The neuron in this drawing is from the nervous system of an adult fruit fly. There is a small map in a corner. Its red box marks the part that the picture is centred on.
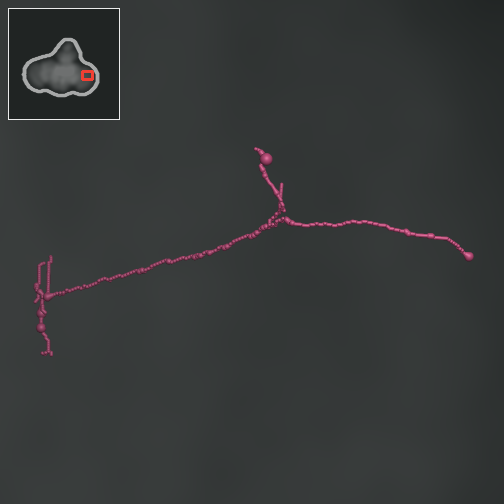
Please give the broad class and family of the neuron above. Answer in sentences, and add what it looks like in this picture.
Its broad class is optic-lobe intrinsic neuron. The family is T. It has a dozen or fewer branch ends. In this view it is wider than it is tall.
